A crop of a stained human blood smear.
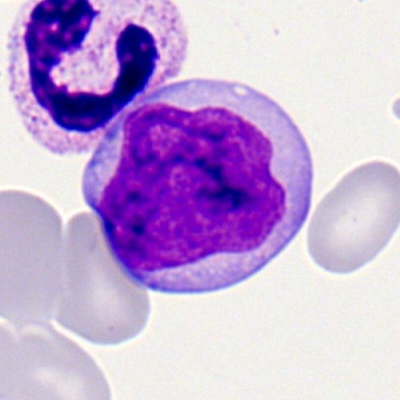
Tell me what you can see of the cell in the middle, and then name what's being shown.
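Irregular, folded nuclear contour, with the nucleus filling most of the cell. Fine, lacy chromatin rather than coarse clumps. Pale greyish-blue cytoplasm. Myeloblast.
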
